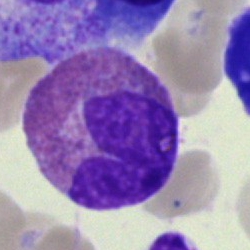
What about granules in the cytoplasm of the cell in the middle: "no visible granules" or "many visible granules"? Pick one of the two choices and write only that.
Many visible granules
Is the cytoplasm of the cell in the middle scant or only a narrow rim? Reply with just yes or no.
No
